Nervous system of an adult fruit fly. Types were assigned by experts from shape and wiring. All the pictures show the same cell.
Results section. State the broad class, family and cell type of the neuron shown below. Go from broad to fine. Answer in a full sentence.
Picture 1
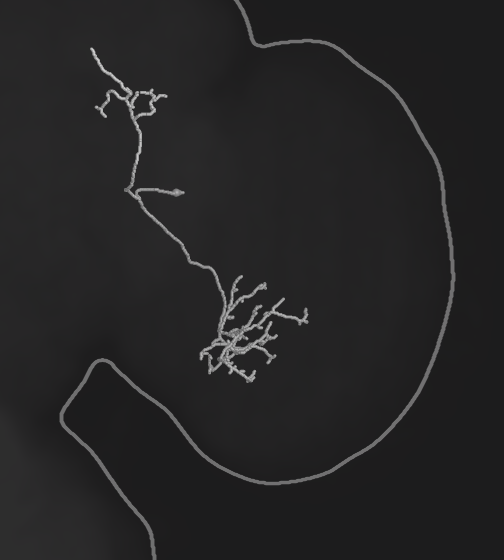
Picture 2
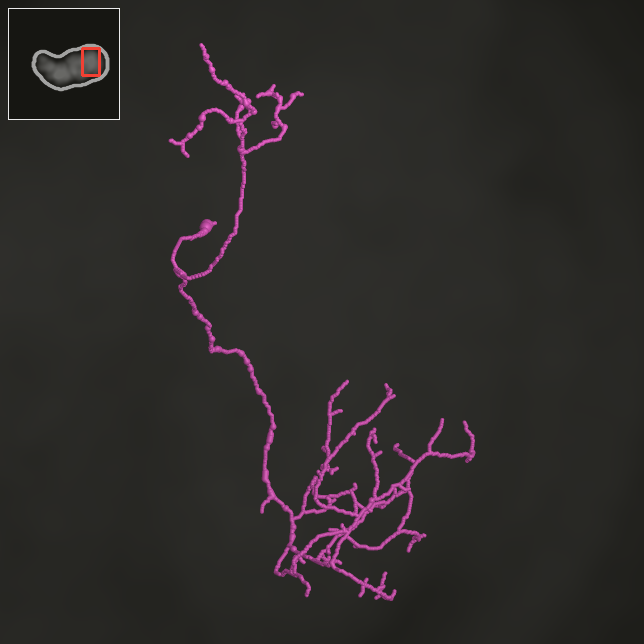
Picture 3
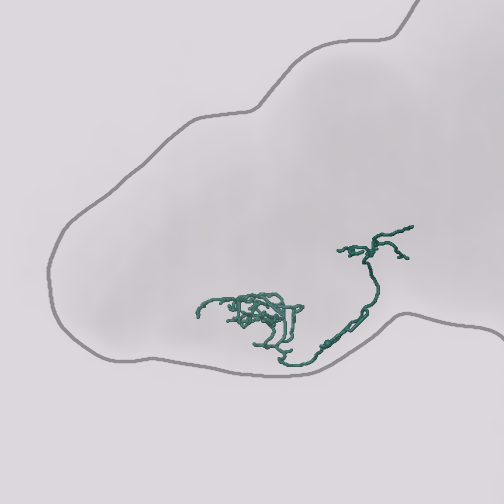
A visual projection neuron of hemilineage VLPp&l1_lateral, type LPT101.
